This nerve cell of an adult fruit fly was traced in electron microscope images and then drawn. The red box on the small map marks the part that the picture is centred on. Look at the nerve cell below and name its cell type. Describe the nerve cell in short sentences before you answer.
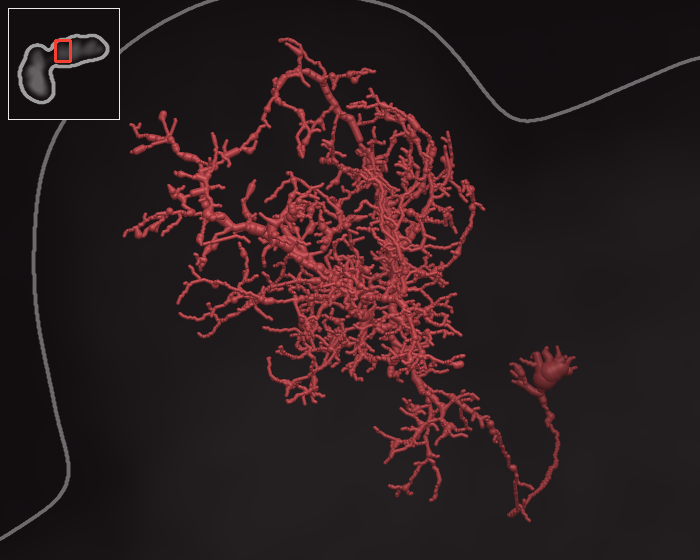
The picture shows more than a hundred branch ends. As drawn here it is about as wide as it is tall. Its broad class is nerve-cord intrinsic neuron. The cell type is IN12B012.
